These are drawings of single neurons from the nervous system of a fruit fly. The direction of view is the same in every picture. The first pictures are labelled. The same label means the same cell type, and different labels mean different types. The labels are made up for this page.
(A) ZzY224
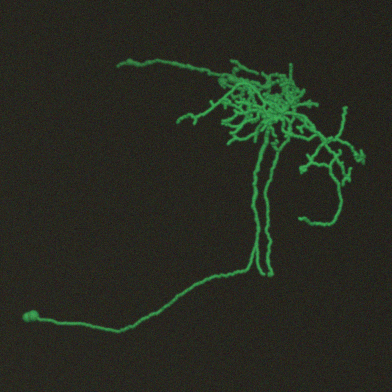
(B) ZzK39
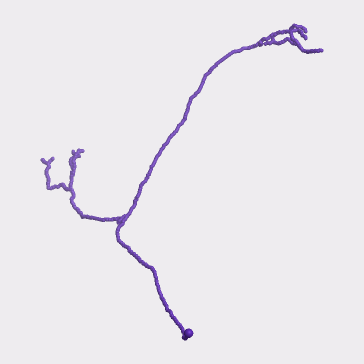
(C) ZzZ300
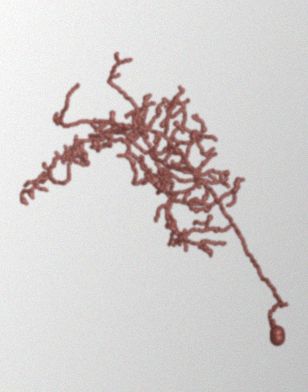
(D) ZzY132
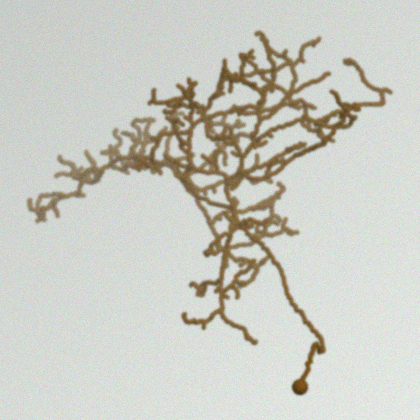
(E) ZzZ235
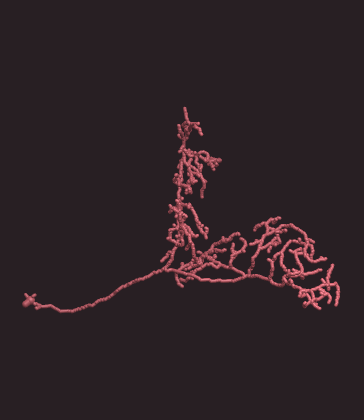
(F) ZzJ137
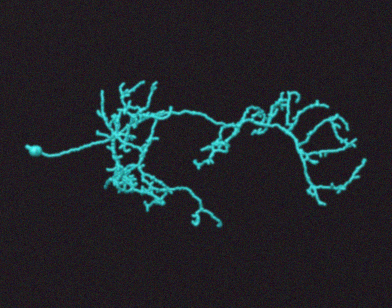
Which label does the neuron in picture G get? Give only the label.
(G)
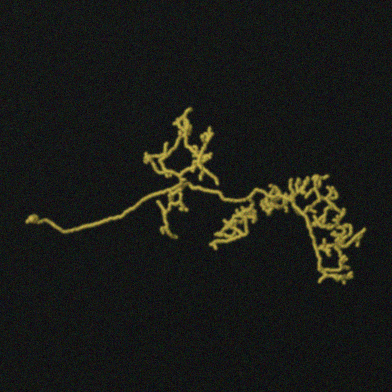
ZzZ300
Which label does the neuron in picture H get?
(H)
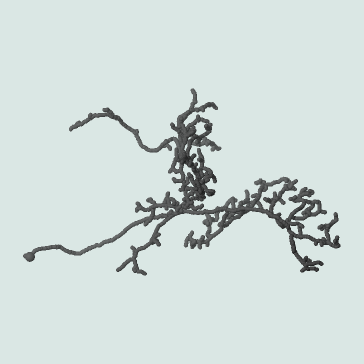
ZzY132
